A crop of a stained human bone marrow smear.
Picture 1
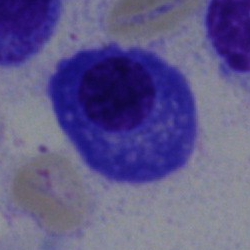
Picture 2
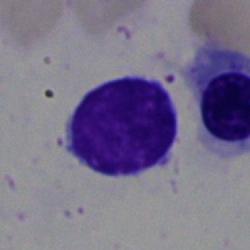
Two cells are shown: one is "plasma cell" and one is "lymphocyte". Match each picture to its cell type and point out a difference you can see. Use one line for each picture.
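Picture 1 is a plasma cell. The cytoplasm is abundant and forms its widest part below the nucleus.
Picture 2 is a lymphocyte. Cytoplasm is scant, showing at most as a very thin rim at the edge.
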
